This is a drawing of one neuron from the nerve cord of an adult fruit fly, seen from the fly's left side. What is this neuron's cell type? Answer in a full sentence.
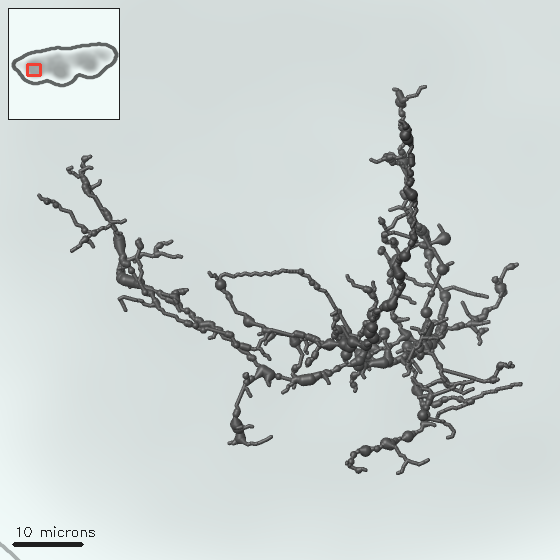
The cell type is IN20A.22A071.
